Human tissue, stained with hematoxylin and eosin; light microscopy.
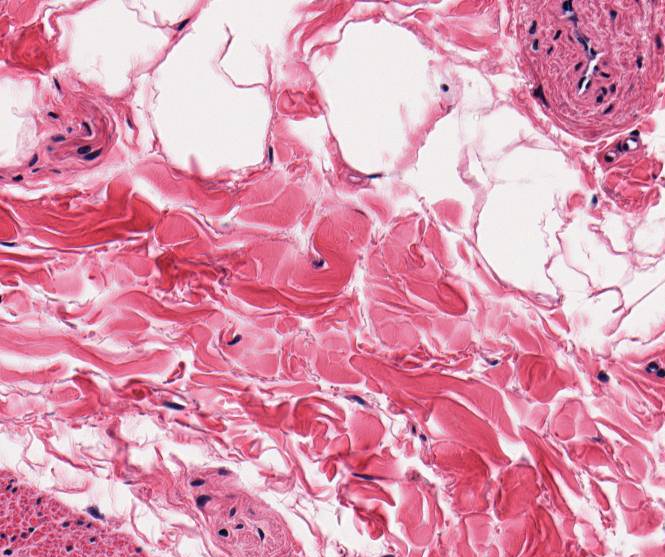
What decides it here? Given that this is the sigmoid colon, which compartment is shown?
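Part shown: loose connective tissue. Collagen holds sparse, small, dark, mostly elongated nuclei; narrow clear clefts part many bundles.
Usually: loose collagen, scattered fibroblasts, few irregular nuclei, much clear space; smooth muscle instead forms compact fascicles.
Top right: rounded, compactly layered structure with many elongated dark nuclei. Bottom left: edge of denser pink tissue crowded with small nuclei.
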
